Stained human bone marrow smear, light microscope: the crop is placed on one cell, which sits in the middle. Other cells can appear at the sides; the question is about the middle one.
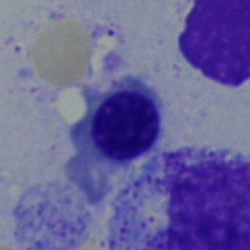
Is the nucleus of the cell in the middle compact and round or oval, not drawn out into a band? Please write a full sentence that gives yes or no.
Yes, round or oval in outline, its nucleus forms one compact mass.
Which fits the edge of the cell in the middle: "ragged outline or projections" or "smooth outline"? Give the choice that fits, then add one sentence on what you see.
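Ragged outline or projections. The cell outline is irregular, with cytoplasm trailing downward below the nucleus.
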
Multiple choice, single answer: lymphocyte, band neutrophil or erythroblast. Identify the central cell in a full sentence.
In the middle of this smear crop is an erythroblast.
